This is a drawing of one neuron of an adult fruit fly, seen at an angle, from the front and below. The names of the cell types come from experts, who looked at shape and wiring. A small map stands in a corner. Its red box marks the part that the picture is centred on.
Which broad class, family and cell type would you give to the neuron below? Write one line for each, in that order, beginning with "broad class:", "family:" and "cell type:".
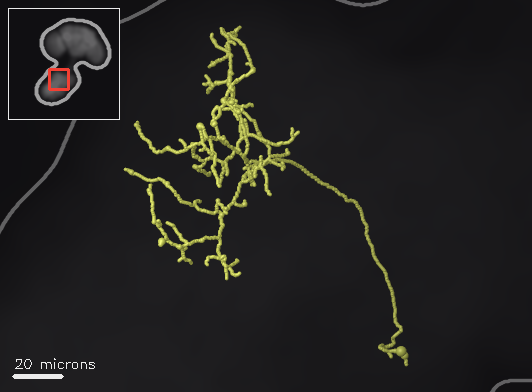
broad class: nerve-cord intrinsic neuron
family: hemilineage 12B
cell type: IN12B058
